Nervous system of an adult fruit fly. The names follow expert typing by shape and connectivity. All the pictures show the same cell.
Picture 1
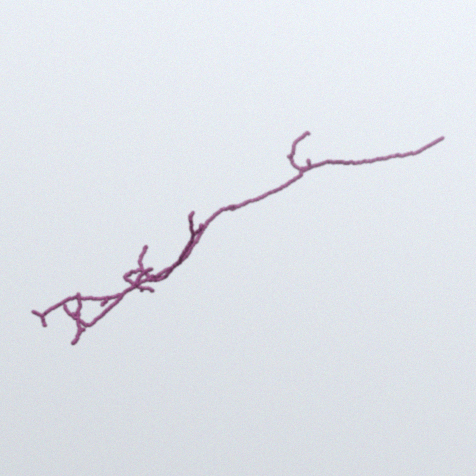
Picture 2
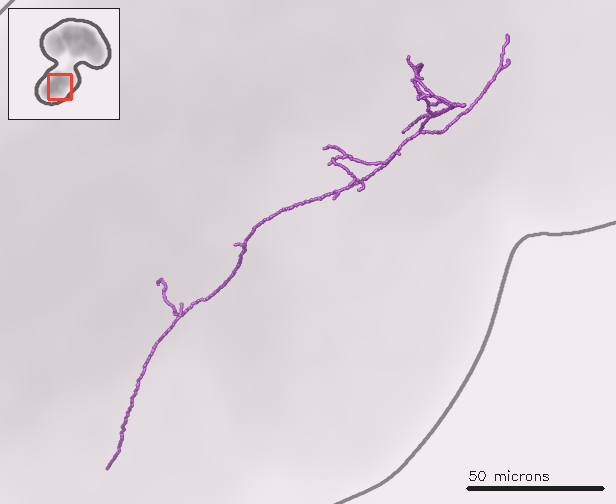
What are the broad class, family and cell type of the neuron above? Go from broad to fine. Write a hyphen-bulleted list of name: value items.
- broad class: sensory neuron entering the nerve cord
- family: class mechanosensory proprioceptive
- cell type: SNpp42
